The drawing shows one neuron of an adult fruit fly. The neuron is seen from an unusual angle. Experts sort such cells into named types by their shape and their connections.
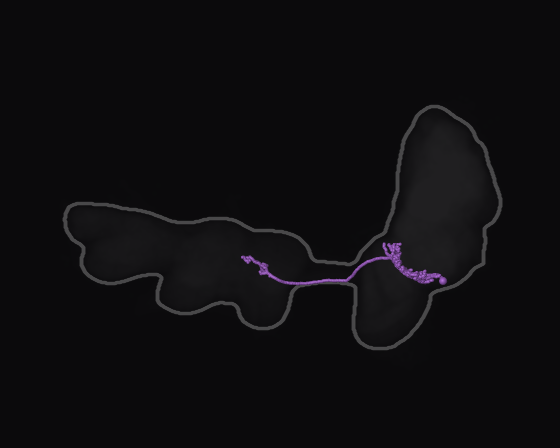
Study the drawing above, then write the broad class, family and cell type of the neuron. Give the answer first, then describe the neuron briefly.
Its broad class is descending neuron. Its family is hemilineage MX12. Its cell type is DNg12_a. In this view it is more than twice as wide as it is tall.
